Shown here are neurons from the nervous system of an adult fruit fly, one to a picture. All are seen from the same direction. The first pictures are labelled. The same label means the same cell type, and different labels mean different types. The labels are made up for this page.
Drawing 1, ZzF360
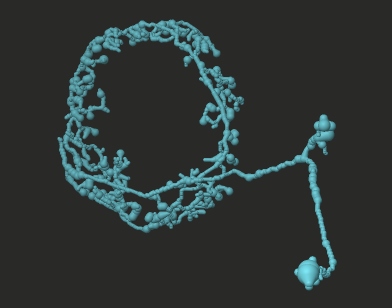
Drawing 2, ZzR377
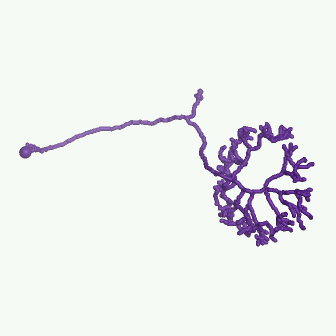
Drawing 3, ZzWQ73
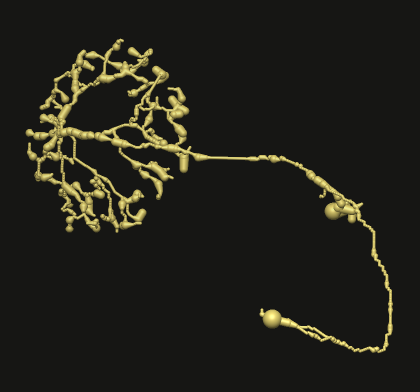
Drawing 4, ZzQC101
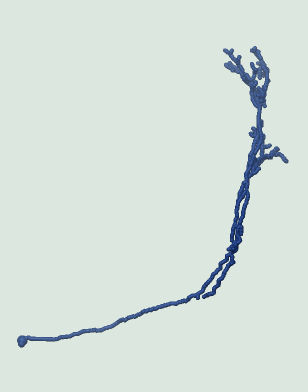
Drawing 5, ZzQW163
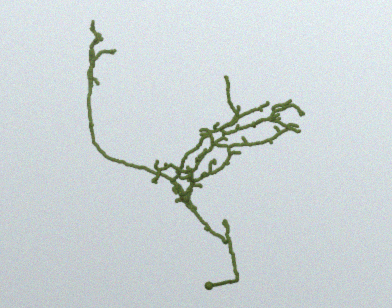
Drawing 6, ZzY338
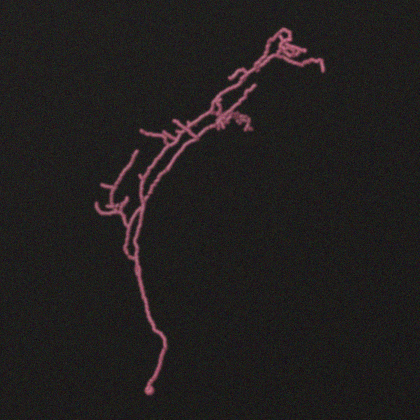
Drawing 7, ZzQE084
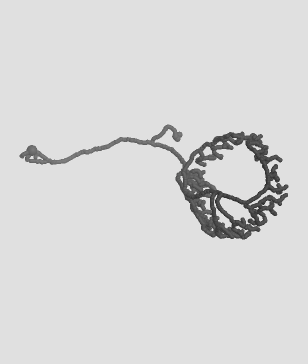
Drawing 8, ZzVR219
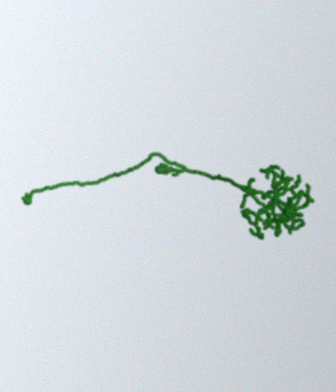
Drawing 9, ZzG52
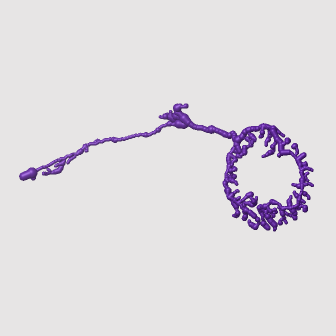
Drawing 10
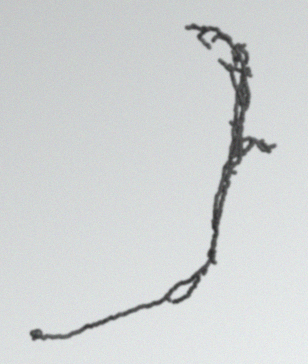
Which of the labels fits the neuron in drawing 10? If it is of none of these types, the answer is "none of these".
ZzQC101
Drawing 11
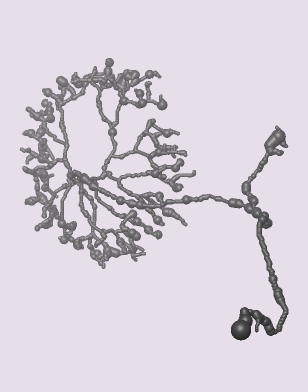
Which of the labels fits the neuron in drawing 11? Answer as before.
ZzR377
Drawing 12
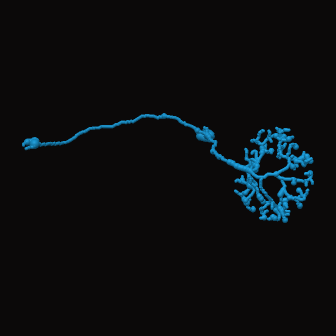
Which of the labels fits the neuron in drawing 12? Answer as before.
ZzWQ73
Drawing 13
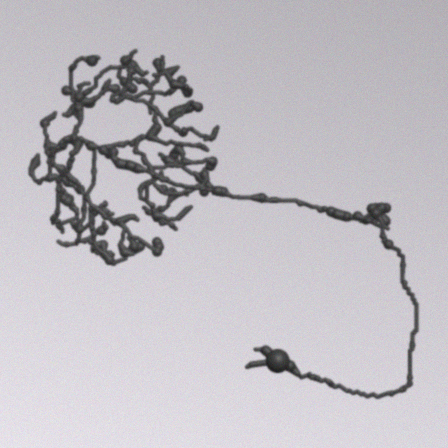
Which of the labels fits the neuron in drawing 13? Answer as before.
none of these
